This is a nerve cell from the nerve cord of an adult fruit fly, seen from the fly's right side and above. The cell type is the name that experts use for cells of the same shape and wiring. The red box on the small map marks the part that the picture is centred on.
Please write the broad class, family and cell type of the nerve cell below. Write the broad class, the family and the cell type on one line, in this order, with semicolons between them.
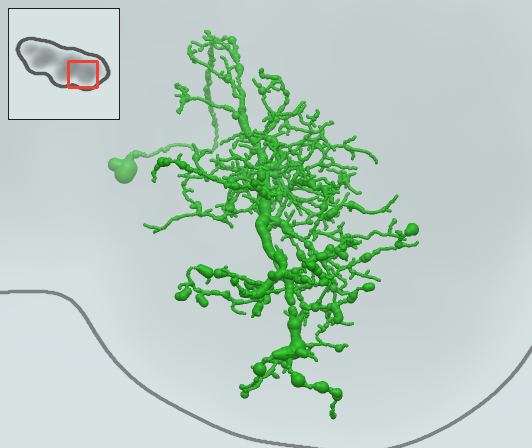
nerve-cord intrinsic neuron; hemilineage 12B; IN12B023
